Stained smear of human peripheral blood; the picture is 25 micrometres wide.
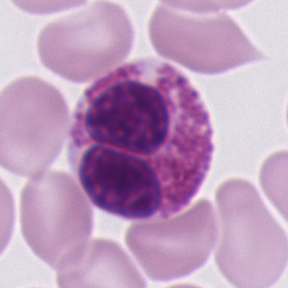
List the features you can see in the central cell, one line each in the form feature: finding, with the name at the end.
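Granules: reddish-purple, in the cytoplasm
Nucleus: two lobes, lying toward the left side of the cell
Chromatin: dark purple, coarsely clumped
Identity: eosinophil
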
